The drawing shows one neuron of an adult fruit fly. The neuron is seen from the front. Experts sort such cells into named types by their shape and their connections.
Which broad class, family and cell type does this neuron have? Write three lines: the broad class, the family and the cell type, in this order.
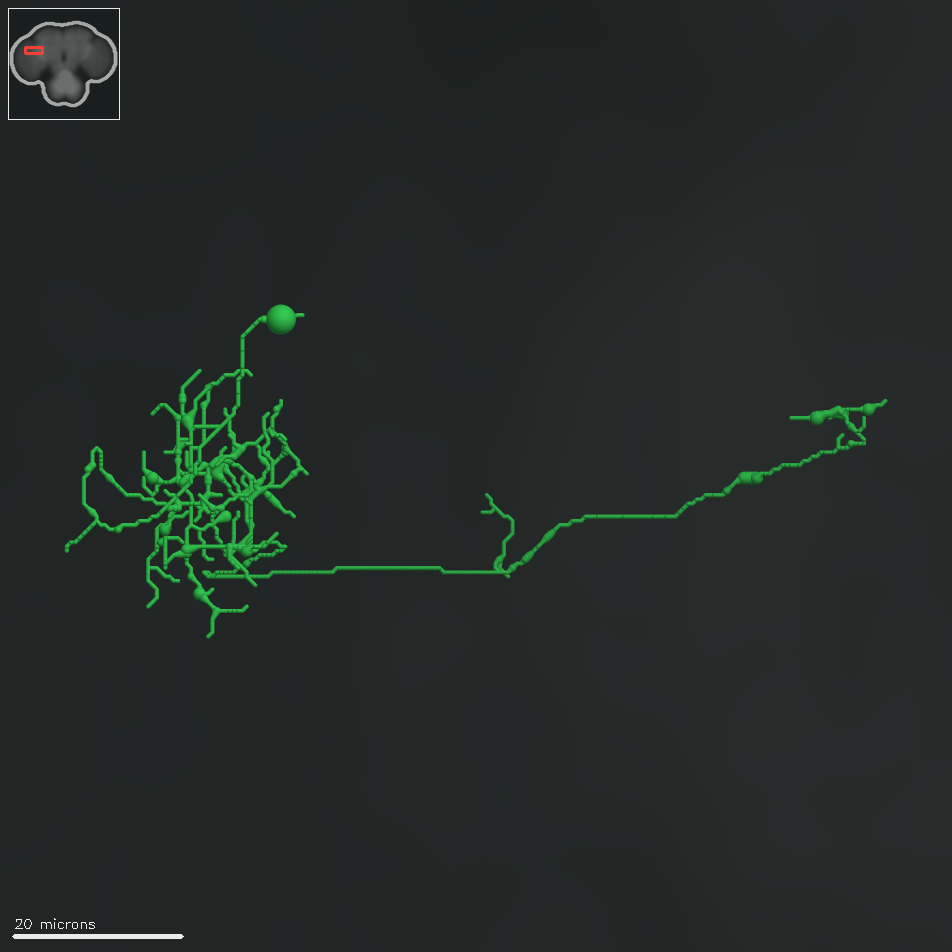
optic-lobe intrinsic neuron
TmY
TmY10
